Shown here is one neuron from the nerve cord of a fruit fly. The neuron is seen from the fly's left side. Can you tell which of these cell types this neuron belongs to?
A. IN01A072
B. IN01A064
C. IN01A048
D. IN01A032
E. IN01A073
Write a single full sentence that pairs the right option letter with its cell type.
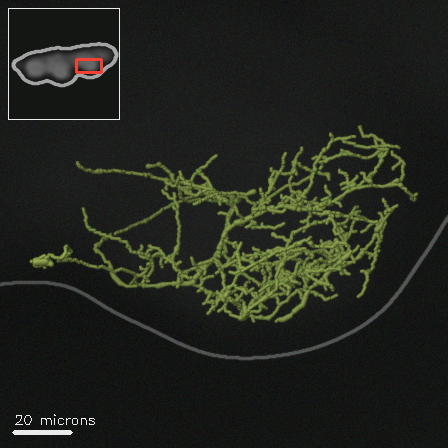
The neuron represents the cell type IN01A032, found under option D.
